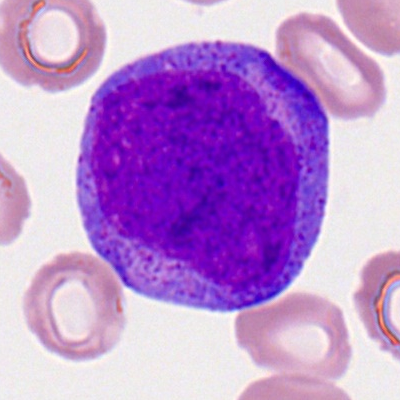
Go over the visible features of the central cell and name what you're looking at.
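Trace the outline first: roughly round, though a few sides are slightly flattened. In the nucleus, the chromatin is finely textured and evenly spread, not coarsely clumped. The cytoplasm makes a blue rim around it, and if you look closely you'll find fine reddish-purple granules scattered through it. You have a myeloblast here.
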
